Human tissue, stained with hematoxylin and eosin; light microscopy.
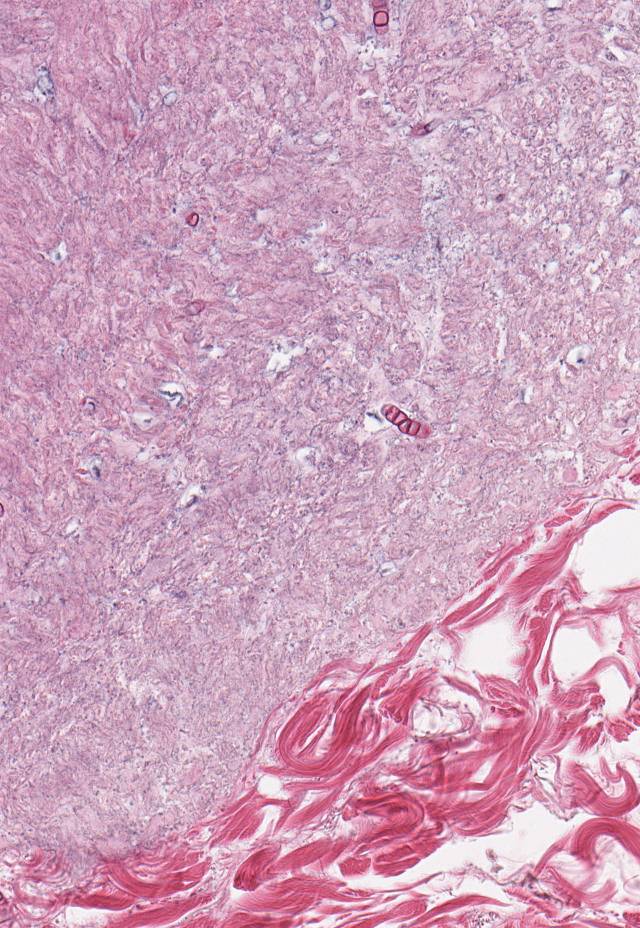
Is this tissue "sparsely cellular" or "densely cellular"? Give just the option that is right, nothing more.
Sparsely cellular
